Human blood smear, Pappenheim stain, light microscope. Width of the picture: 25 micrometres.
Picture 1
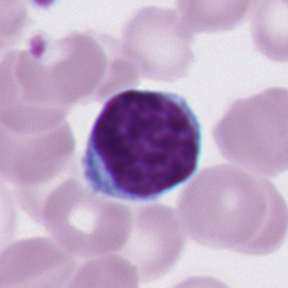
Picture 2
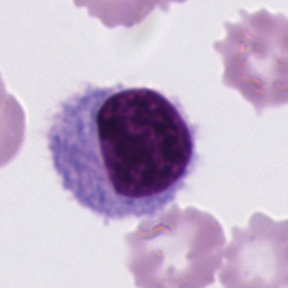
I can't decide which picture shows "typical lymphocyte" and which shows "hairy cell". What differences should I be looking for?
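Picture 1: typical lymphocyte. Picture 2: hairy cell. Outline: picture 1 round and smooth; picture 2 slightly ragged, with fine fuzzy projections.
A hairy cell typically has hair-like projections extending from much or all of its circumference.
Size: cells about 11 and 12 micrometres across, nucleus about 9 micrometres in both. Nucleus share: about 80% of the cell's area in picture 1, round; about 50% in picture 2, lying toward the right. Cytoplasm: picture 1 pale blue, no granules; picture 2 a broad crescent on the left and a thin rim on the right, finely speckled with small darker bluish-purple dots, no clear vacuoles.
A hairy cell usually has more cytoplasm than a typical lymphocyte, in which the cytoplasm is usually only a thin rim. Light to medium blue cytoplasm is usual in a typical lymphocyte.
Shared: no distinct nucleolus visible in either.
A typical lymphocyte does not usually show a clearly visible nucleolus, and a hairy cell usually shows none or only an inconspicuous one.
Also in picture 1: chromatin dark purple and coarsely clumped; red cells close around the cell without overlapping it.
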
